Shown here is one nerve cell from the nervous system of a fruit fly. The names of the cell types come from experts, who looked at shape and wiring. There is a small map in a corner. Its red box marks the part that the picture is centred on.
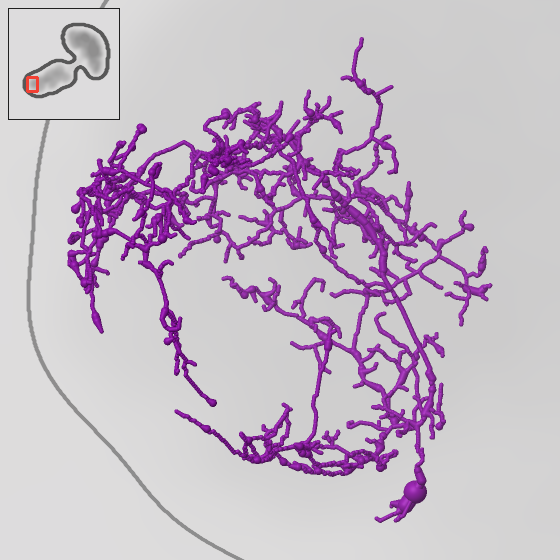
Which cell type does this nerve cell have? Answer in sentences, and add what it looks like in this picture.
Its cell type is IN06A031. Its broad class is nerve-cord intrinsic neuron. It lies in the nerve cord. Its cell body lies at the lower right of the picture. The picture shows more than a hundred branch ends.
